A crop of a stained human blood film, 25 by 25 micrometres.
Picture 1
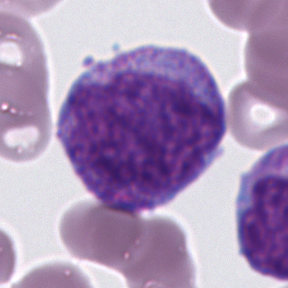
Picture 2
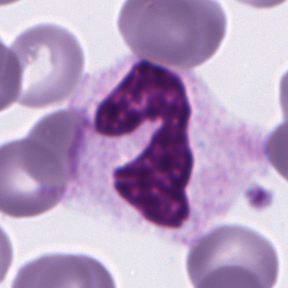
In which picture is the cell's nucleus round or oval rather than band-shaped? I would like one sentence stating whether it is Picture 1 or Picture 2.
There is a cell with one compact round or oval nucleus in picture 1.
